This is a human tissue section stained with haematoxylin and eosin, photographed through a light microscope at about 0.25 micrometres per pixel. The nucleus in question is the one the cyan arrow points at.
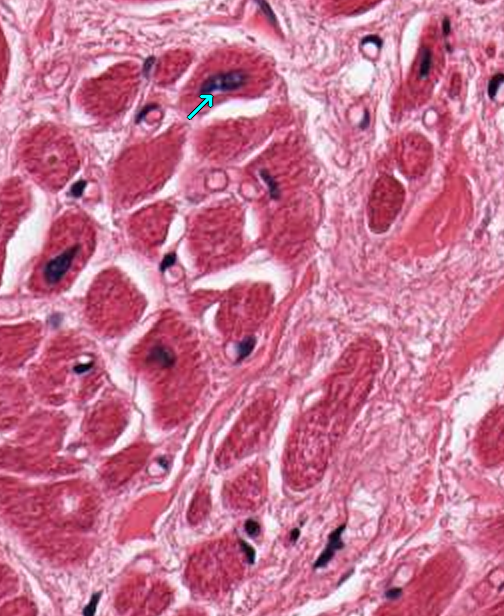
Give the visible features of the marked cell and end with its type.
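The nucleus is elongated and dark purple, and it sits near the middle of the cell's profile. The cytoplasm is plentiful and deep pink-red, with a fine streaky texture running across the cell. The cell's outline is a rounded oval, and a narrow white cleft runs just below the nucleus. The cell lies within a cluster of similar pink, rounded-to-oval fibre profiles, separated from them by thin pale strands of loose tissue. Type of cell: cardiomyocyte.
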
